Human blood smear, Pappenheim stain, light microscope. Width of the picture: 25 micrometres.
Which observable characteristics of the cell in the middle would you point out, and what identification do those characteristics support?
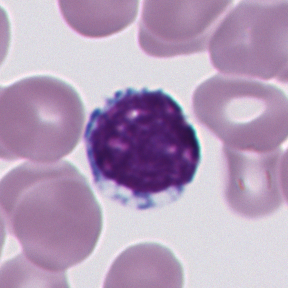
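Roughly round outline on this one. Chromatin's dark purple and coarsely clumped, and the rim of cytoplasm is widest along the lower edge. No orange-red granules anywhere in the cytoplasm. It's a typical lymphocyte.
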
